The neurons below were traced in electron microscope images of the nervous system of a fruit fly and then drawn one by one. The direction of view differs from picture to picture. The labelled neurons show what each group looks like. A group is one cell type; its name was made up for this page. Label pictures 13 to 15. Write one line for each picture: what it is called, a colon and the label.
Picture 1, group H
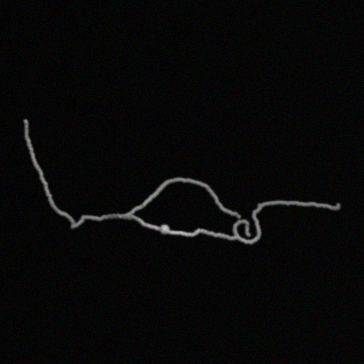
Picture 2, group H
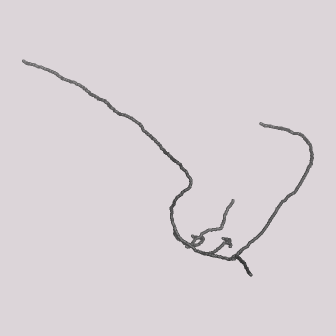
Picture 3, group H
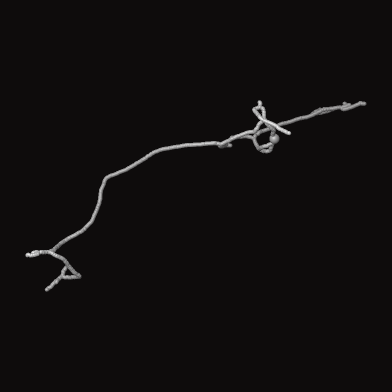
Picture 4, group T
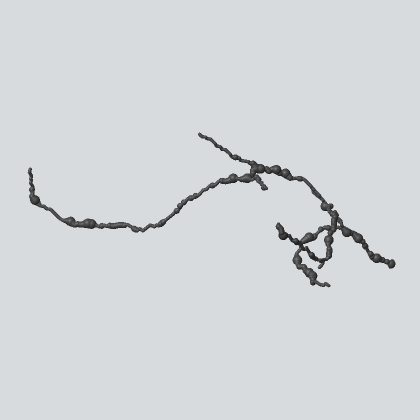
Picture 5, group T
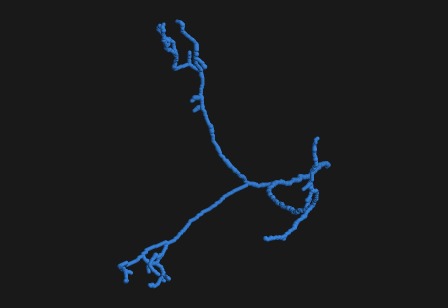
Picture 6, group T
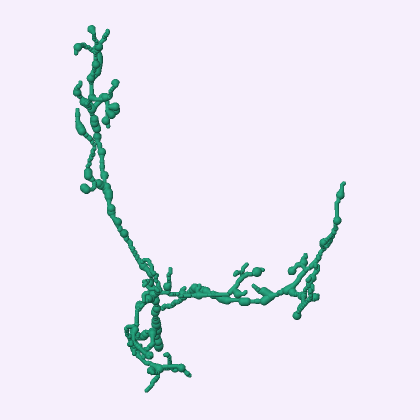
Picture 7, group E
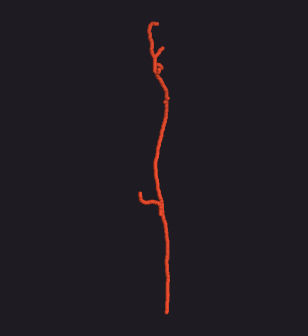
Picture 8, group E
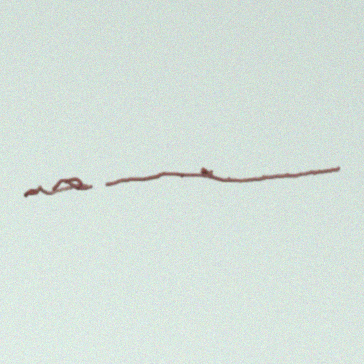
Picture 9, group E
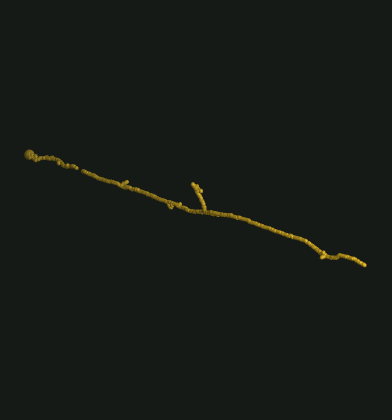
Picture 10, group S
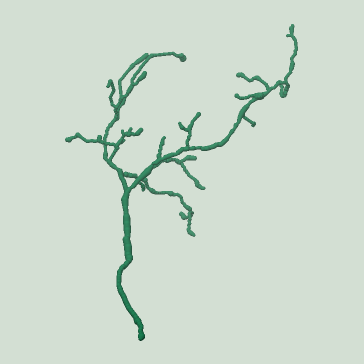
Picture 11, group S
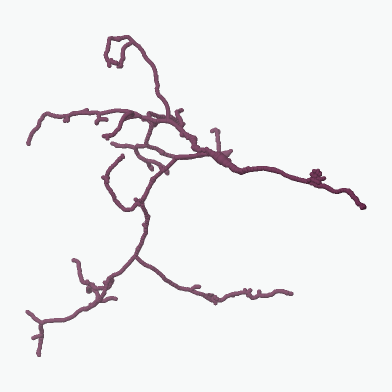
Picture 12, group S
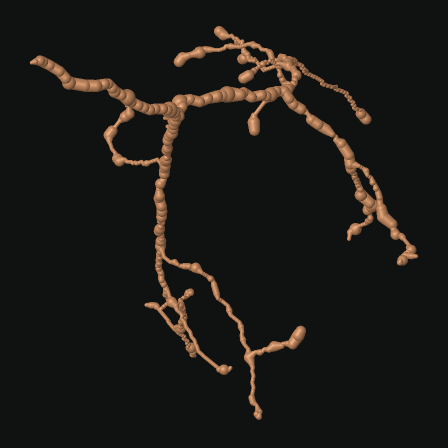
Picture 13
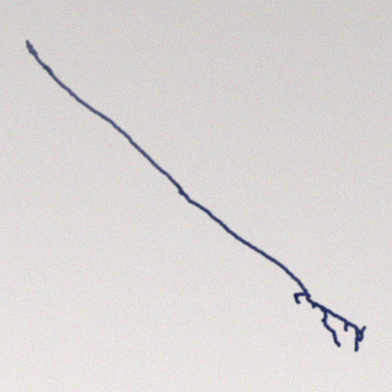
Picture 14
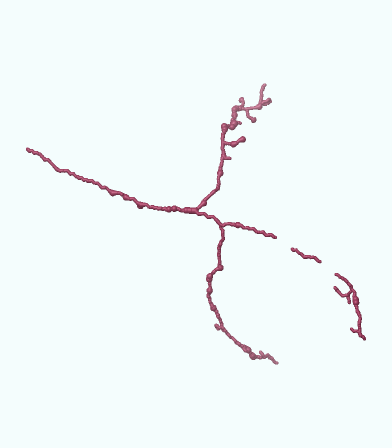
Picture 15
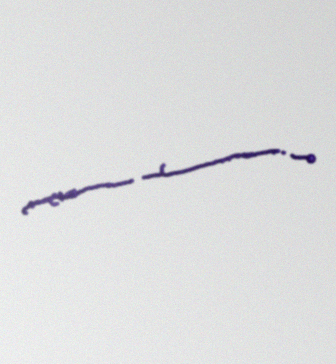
13: group E
14: group T
15: group E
